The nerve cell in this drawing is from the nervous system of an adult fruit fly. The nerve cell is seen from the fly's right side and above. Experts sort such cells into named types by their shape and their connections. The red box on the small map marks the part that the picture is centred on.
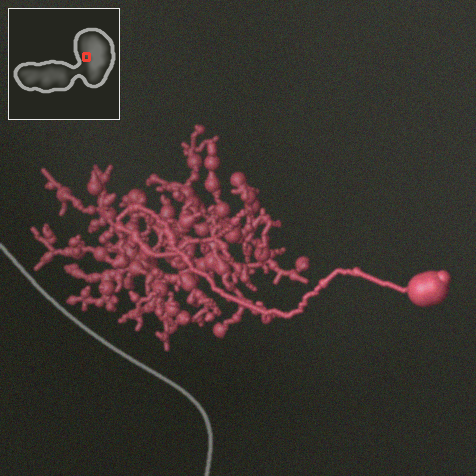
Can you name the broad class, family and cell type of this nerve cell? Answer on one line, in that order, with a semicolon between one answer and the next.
optic-lobe intrinsic neuron; Pm; Pm1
